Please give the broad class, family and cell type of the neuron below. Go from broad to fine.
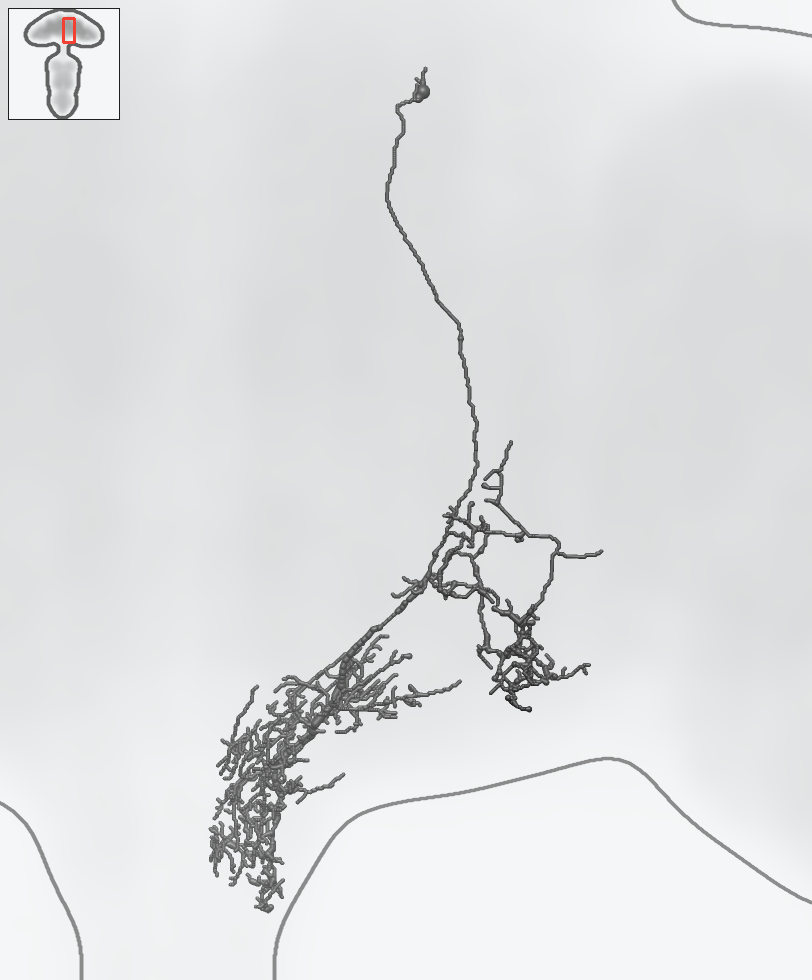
central-brain intrinsic neuron; hemilineage LALv1_ventral; GNG580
